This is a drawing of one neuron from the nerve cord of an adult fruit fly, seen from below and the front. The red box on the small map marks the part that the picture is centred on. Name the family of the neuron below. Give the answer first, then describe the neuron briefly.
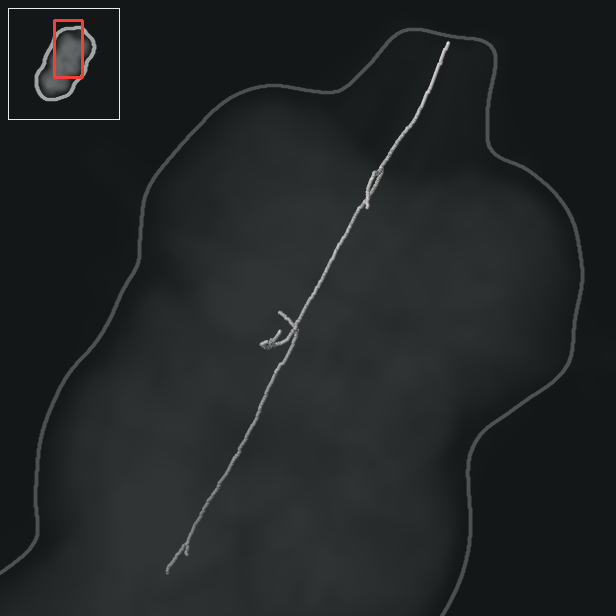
The family is hemilineage DM6_central2. This is a descending neuron. The drawing shows no cell body. There are a dozen or fewer branch ends.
